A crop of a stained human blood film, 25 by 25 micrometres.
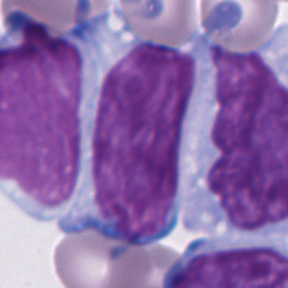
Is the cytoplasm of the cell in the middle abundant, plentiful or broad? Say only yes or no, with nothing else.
No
